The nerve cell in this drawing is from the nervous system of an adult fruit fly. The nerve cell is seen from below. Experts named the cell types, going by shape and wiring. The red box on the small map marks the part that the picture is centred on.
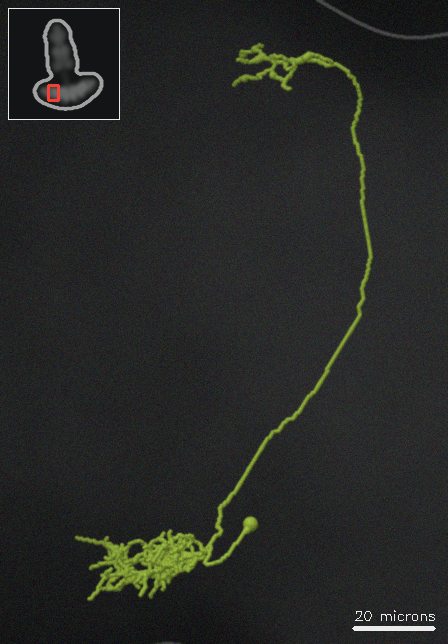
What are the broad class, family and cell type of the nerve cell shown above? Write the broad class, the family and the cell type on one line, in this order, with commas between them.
optic-lobe intrinsic neuron, MeLo, MeLo2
